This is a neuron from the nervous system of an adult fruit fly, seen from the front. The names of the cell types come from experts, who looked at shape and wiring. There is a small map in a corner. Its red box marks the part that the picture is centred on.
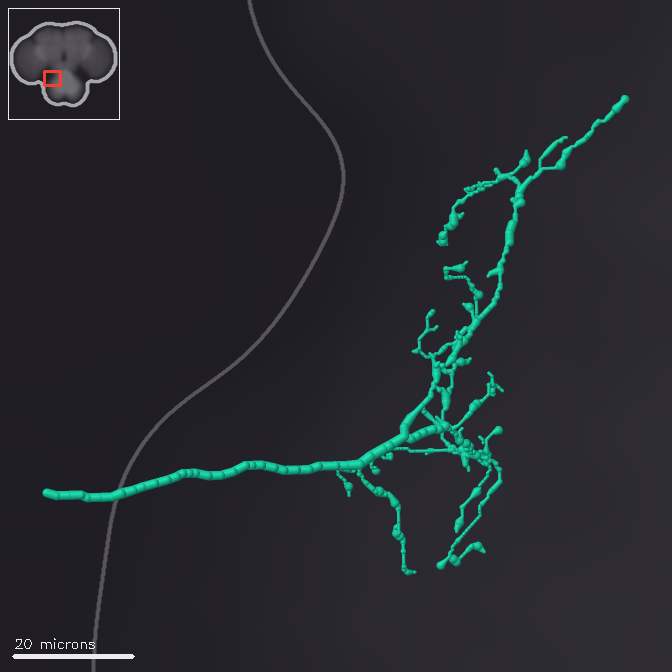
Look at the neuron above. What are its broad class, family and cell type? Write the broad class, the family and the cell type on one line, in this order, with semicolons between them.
sensory neuron entering the nerve cord; class mechanosensory proprioceptive; SNpp37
